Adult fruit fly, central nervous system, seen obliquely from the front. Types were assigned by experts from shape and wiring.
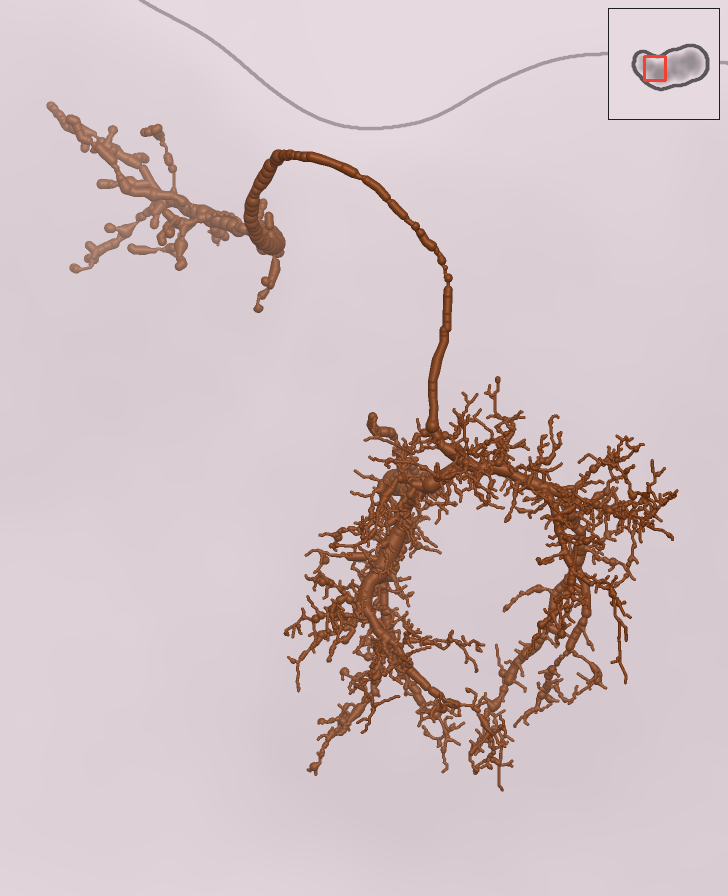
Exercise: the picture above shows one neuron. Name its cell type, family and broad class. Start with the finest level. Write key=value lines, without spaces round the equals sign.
cell_type=IN19A010
family=hemilineage 19A
broad_class=nerve-cord intrinsic neuron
